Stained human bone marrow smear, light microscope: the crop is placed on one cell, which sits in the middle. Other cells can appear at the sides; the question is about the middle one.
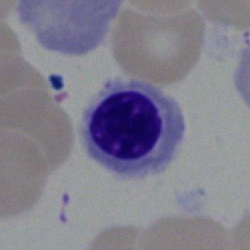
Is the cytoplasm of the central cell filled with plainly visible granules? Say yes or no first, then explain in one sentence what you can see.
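No. No granules can be seen in the cytoplasm.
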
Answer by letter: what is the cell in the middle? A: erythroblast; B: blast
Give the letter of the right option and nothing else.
A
